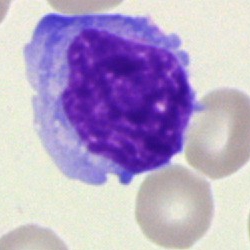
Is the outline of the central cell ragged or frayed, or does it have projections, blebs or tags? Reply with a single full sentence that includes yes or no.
Yes, it is a rough outline that this cell has.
